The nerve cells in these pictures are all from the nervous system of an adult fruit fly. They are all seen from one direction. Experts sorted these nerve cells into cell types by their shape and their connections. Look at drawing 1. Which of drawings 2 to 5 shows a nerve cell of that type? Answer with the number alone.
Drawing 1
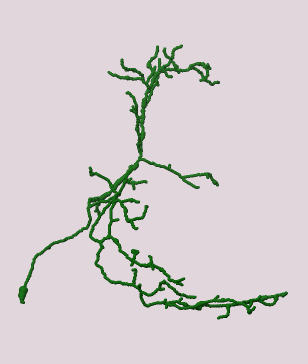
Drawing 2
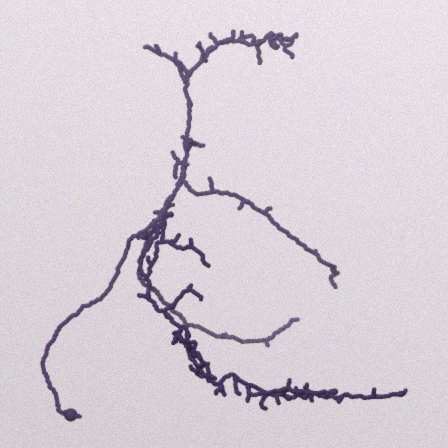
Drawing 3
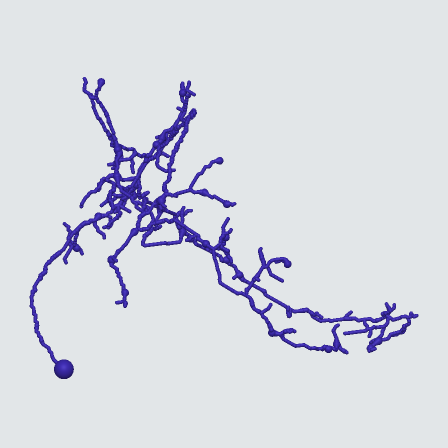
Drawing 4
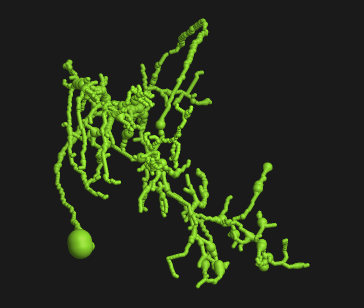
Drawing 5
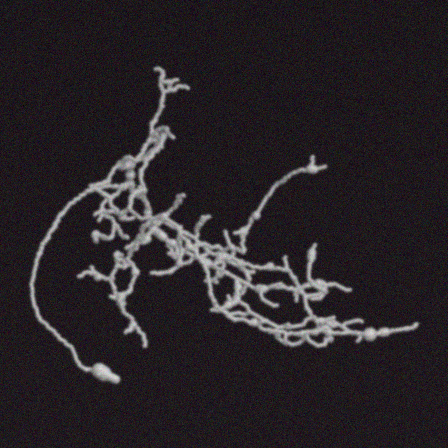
2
